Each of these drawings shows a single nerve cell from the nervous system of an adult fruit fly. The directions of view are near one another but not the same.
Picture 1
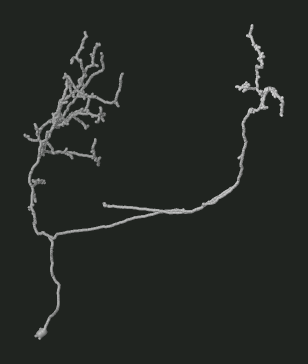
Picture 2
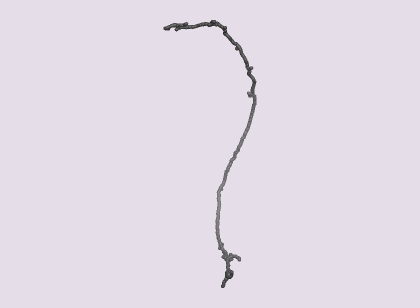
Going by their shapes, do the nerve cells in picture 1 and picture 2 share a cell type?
no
